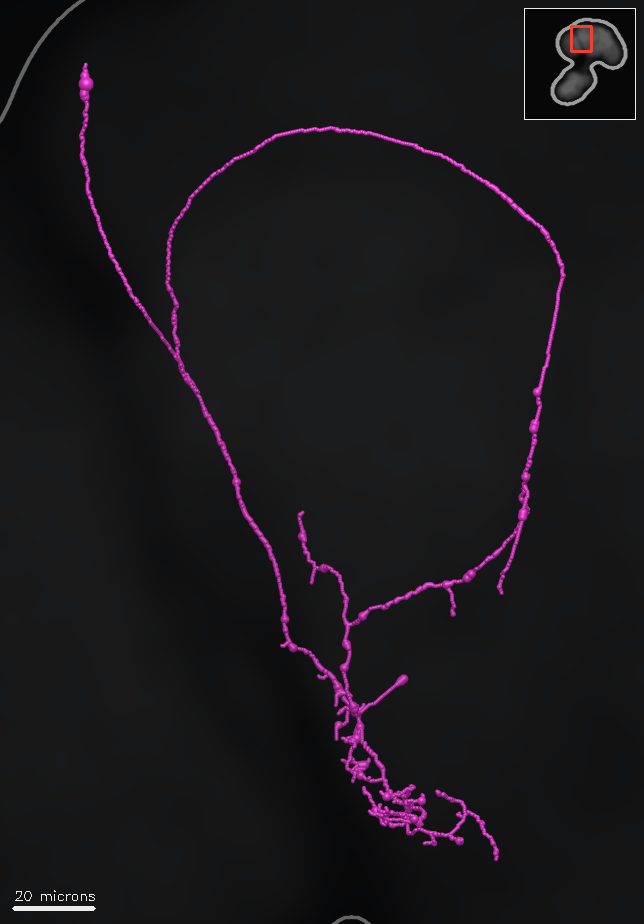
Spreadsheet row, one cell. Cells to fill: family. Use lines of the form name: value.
family: hemilineage SLPa&l1_lateral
